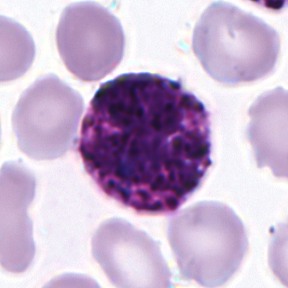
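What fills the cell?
Coarse dark purple granules, densely packed and uneven in size.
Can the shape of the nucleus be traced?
No; the granules hide it.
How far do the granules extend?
Right out to the edge of the cell.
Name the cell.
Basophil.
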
